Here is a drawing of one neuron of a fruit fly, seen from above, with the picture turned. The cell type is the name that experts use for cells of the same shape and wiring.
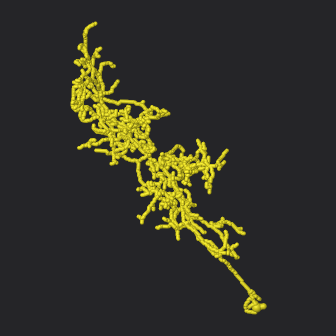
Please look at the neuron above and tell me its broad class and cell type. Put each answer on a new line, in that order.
central-brain intrinsic neuron
GNG078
